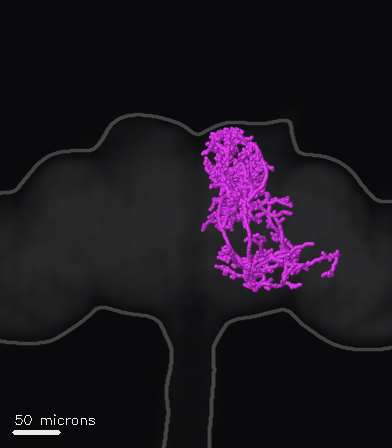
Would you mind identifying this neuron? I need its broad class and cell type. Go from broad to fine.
central-brain intrinsic neuron; CRE074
